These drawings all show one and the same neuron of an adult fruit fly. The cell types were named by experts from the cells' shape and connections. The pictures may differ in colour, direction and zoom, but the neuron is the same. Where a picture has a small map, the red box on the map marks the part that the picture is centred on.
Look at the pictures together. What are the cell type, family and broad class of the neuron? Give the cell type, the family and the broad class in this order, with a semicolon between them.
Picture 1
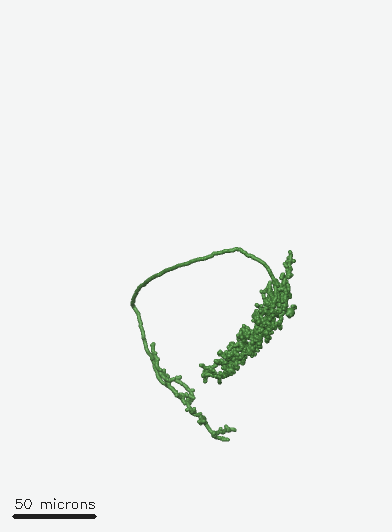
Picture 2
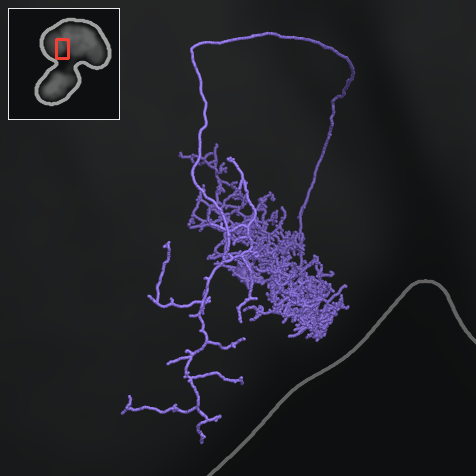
MeLo12; MeLo; optic-lobe intrinsic neuron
